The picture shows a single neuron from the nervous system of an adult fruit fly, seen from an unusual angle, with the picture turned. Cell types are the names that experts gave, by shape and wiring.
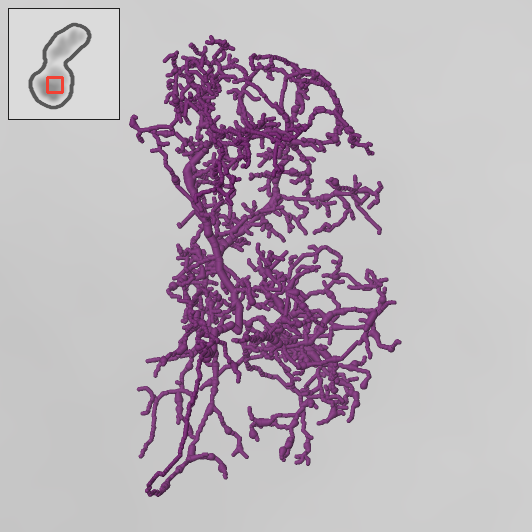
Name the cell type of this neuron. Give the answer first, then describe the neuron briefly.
It is of cell type AVLP153. This is a central-brain intrinsic neuron. More than a hundred branch ends can be seen. As drawn here it is taller than it is wide.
